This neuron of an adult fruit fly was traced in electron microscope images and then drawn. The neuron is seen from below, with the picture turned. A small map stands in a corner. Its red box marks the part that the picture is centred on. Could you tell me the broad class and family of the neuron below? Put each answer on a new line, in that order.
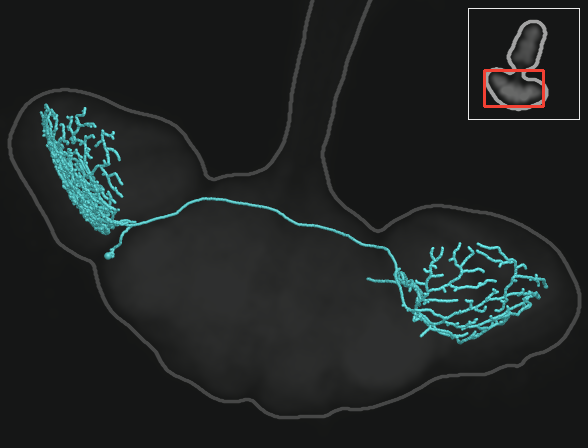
visual projection neuron
MeVPMe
